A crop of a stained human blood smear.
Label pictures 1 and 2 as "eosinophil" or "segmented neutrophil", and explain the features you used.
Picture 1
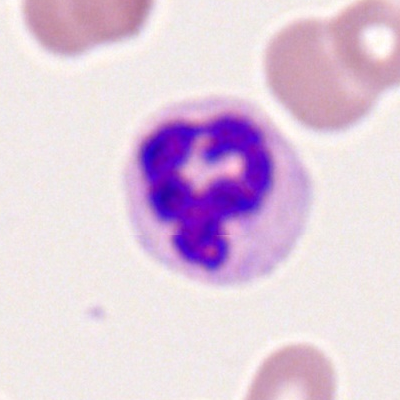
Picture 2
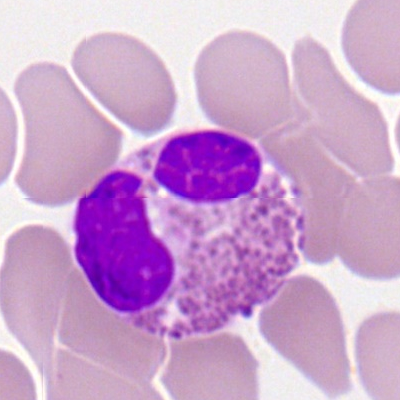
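Quick one: picture 1 is a segmented neutrophil, and picture 2 is an eosinophil. Count the lobes first. Picture 1 has several, curving around a pale central patch, whereas picture 2 has just two separate lobes.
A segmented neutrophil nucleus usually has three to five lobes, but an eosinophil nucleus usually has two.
Then look at the cytoplasm: pale pinkish-lilac in picture 1, packed with coarse, round granules in picture 2.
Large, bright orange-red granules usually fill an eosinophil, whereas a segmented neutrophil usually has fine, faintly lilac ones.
Beyond that they're quite alike. Both have dark purple chromatin, coarsely clumped in picture 1 and dense in picture 2, and neither shows any nucleoli. Both outlines are smooth as well, round in picture 1 and roughly round in picture 2.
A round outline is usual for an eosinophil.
In picture 2 the red cells also crowd closely around the cell and touch its edge.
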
